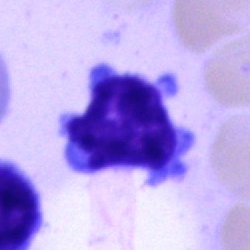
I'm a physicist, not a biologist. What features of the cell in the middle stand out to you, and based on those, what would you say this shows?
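First, the outline: irregular, with several rounded, knob-like bulges around the edge. Second, colour: these bulges are paler blue-violet than the dark main body. Third, the interior: a dark purple mass fills almost the whole cell. Fourth, cytoplasm: scant, and seen mainly in the pale bluish bulges at the edge. Last, the name: lymphocyte.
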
